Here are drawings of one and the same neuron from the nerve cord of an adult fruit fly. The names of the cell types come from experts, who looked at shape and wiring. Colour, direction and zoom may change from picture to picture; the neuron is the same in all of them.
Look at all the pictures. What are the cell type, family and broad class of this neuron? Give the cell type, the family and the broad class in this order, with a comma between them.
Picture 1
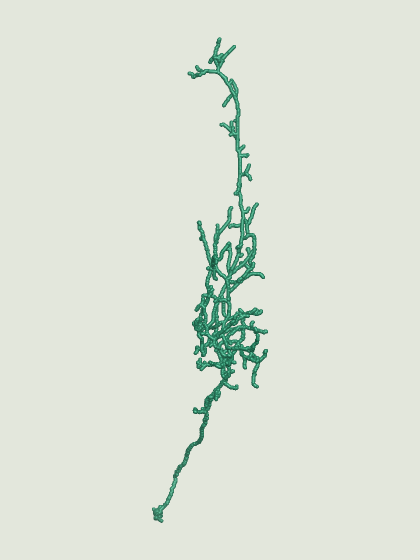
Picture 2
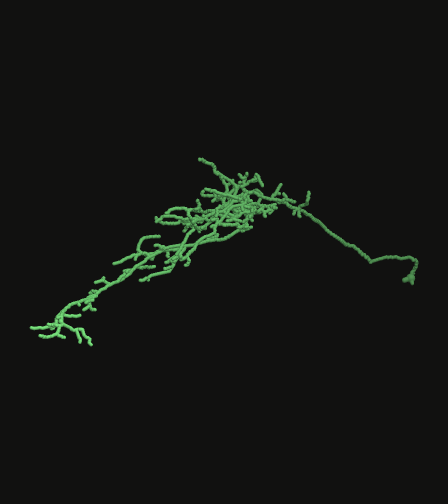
IN16B047, hemilineage 16B, nerve-cord intrinsic neuron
